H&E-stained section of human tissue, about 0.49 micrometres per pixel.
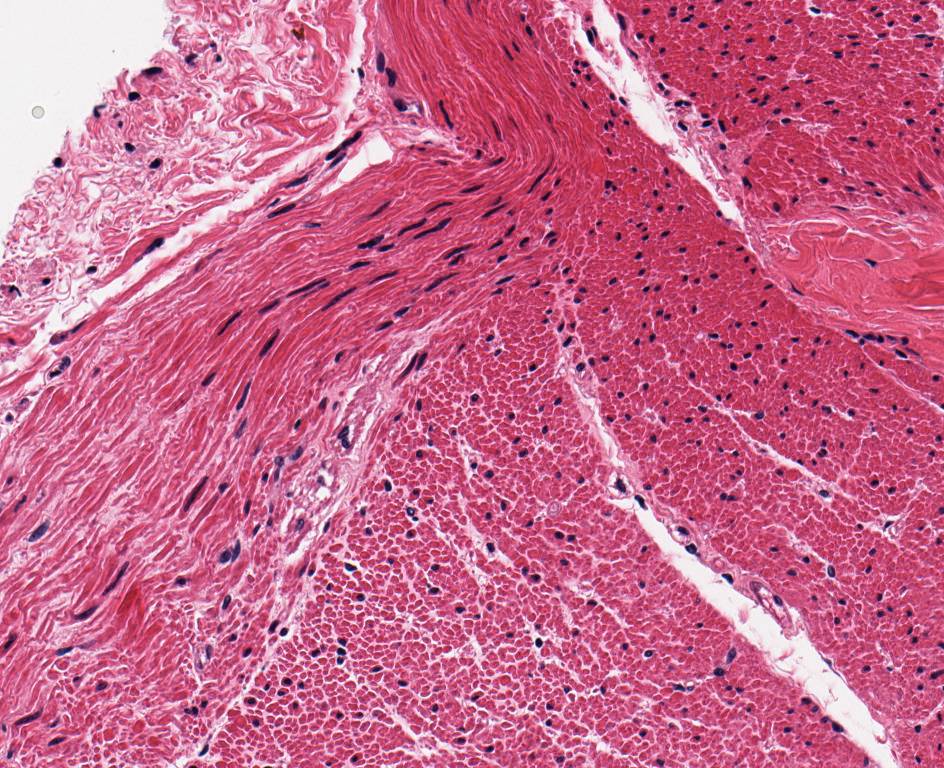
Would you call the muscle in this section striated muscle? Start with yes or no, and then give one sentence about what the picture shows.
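No. Smooth muscle fibres run lengthwise across the left and upper middle of the field and are cut across in the lower and right parts.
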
